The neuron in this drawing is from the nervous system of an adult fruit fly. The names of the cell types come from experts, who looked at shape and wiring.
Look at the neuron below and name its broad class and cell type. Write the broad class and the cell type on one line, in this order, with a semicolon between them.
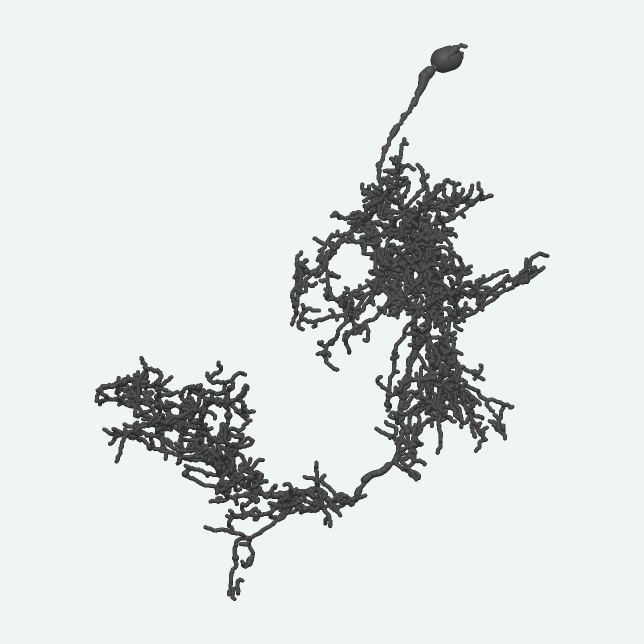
central-brain intrinsic neuron; SMP181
